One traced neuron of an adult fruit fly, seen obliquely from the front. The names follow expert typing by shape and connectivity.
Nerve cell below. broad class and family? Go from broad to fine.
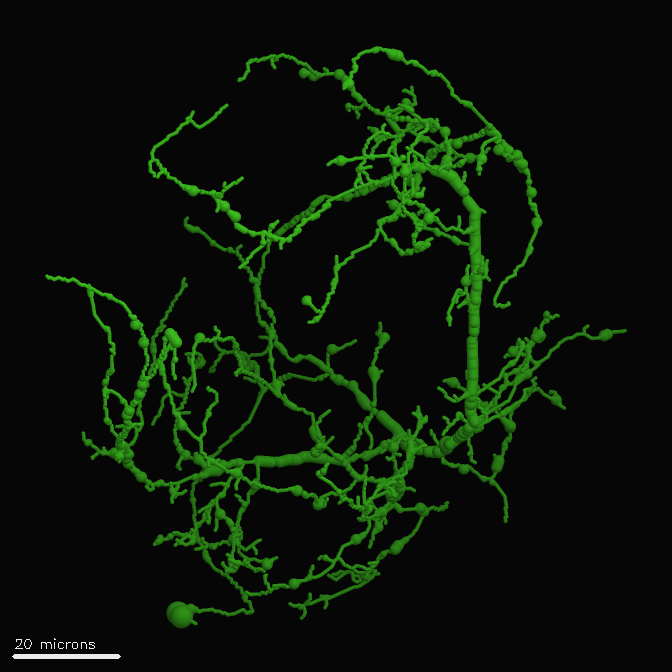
nerve-cord intrinsic neuron; hemilineage 04B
